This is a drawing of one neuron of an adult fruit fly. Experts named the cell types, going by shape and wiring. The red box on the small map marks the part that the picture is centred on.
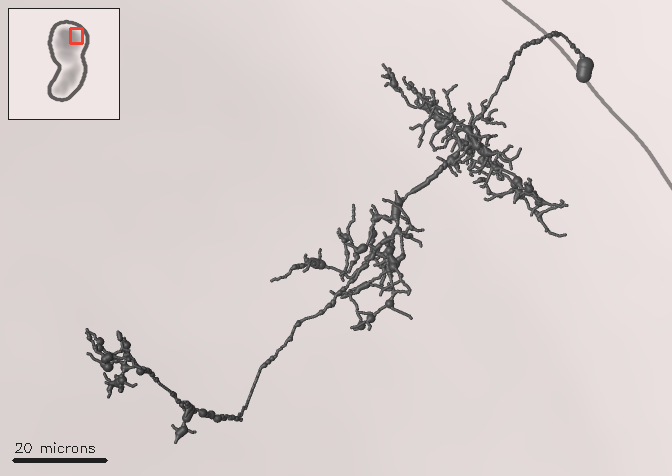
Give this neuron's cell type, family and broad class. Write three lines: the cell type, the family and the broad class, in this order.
Tm16
Tm
optic-lobe intrinsic neuron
